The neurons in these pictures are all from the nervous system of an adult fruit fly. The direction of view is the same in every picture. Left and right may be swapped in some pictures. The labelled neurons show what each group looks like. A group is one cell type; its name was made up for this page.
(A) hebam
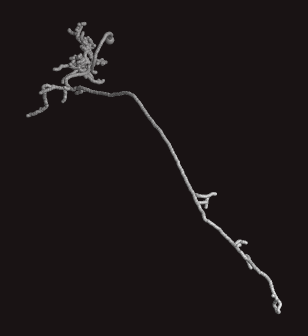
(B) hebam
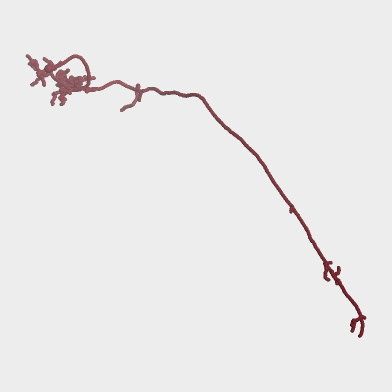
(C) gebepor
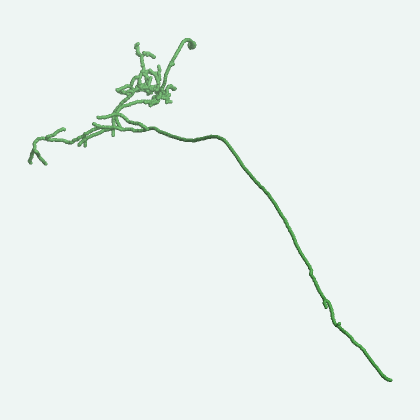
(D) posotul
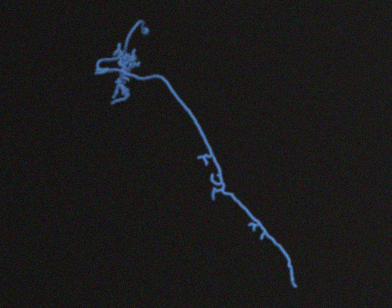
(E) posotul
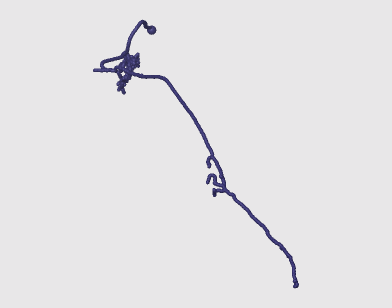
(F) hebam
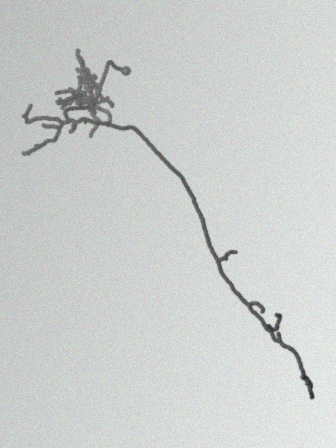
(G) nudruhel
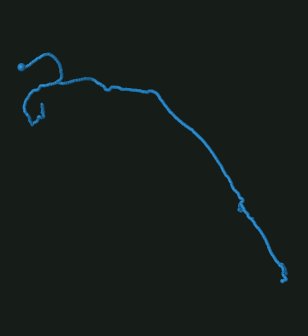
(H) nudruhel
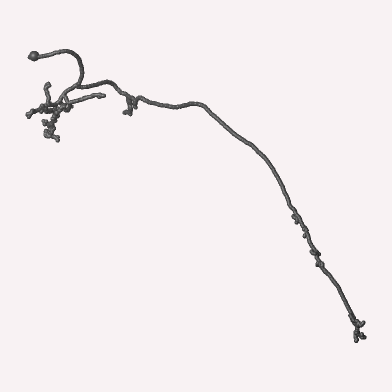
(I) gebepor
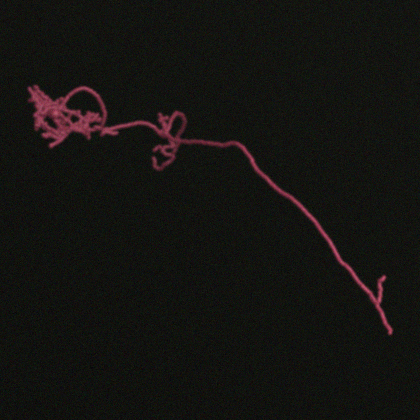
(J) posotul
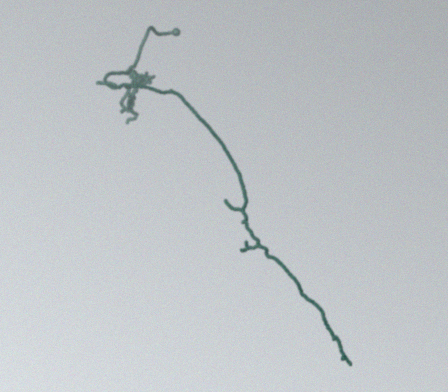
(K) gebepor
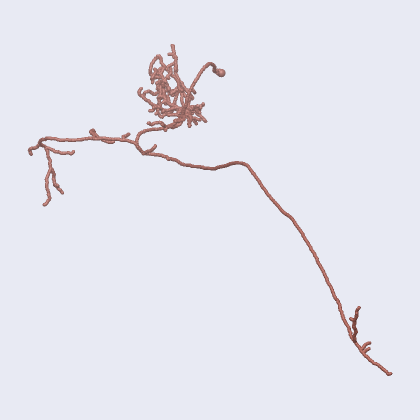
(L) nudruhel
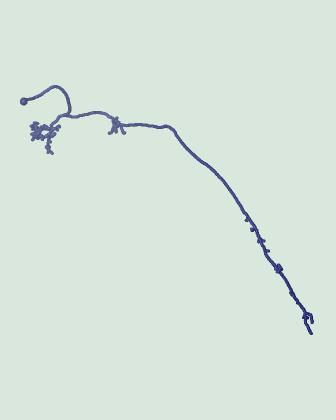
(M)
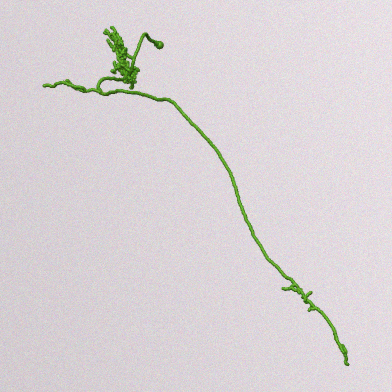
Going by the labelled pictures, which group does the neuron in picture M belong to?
hebam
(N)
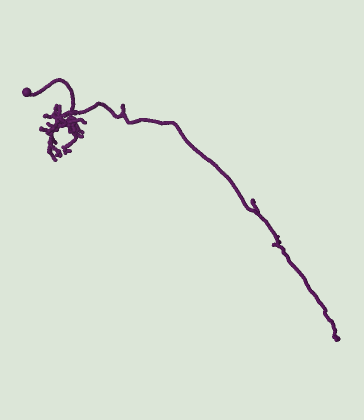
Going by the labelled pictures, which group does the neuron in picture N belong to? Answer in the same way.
posotul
